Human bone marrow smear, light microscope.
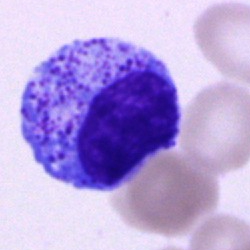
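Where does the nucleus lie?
Off-centre, toward the right side of the cell.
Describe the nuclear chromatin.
It stains dark purple and looks dense.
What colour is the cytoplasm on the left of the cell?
Blue.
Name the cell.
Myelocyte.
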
